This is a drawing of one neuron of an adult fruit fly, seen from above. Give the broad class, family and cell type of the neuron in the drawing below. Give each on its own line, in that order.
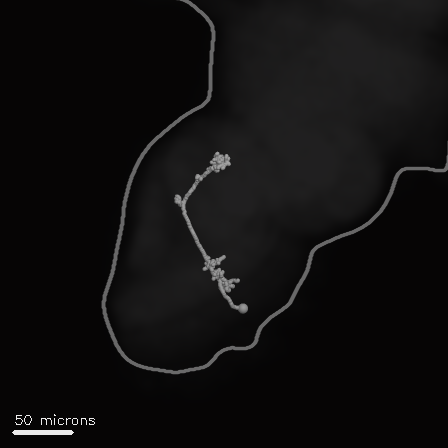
optic-lobe intrinsic neuron
Tm
Tm5Y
